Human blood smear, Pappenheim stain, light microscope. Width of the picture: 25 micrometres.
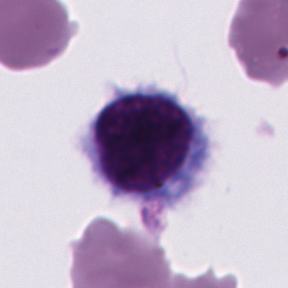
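hairy cell, the cell in the middle of a stained smear of human peripheral blood. Surface: fine hair-like projections fringe it all around. Nucleus: the chromatin is dense and dark purple throughout, and no nucleoli are visible. Cytoplasm: no distinct granules are shown.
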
